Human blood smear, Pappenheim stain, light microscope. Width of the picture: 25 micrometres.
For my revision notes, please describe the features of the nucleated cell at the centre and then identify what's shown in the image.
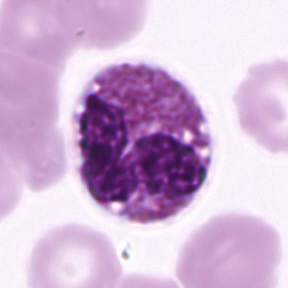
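Looking at the nucleated cell at the centre, I see a smooth, oval outline with no projections. Its nucleus is divided into two lobes. One lobe runs along the left side, and the other sits in the lower right. The granule-filled cytoplasm looks purplish-pink to me. So I would call this cell an eosinophil.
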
